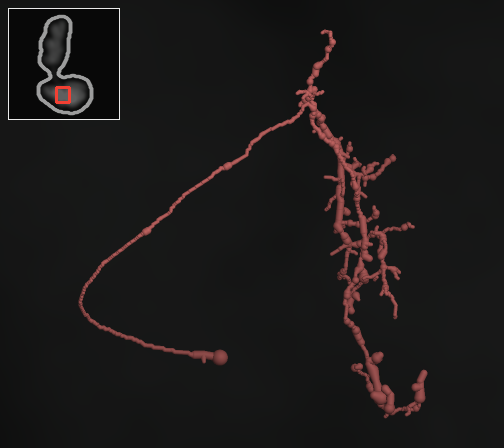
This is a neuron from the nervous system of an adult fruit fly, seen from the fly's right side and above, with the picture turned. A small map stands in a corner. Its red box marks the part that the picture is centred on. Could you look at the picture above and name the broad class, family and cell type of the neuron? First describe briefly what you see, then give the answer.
The cell body can be seen at the bottom of the picture. The picture shows dozens of branch ends. Its broad class is central-brain intrinsic neuron. The family is hemilineage MD3. It is of cell type AMMC035.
